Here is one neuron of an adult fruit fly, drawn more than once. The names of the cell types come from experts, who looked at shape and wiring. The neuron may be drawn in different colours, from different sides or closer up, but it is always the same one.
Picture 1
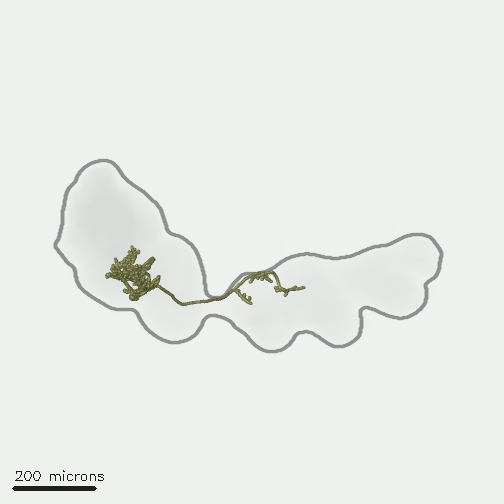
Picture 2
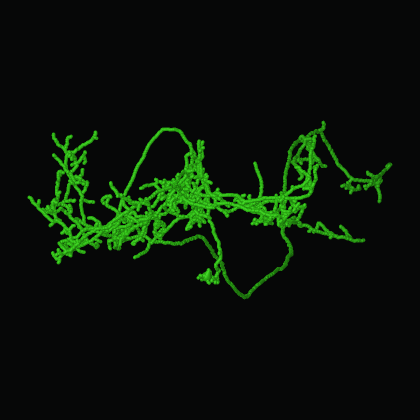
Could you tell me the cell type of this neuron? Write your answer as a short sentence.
The cell type is DNge052.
